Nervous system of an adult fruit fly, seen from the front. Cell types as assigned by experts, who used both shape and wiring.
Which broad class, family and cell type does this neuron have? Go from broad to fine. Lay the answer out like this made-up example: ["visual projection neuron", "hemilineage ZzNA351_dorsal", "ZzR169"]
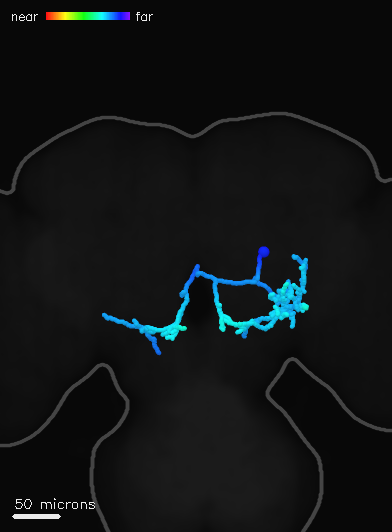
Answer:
["central-brain intrinsic neuron", "hemilineage DM6_ventral", "CB2503"]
